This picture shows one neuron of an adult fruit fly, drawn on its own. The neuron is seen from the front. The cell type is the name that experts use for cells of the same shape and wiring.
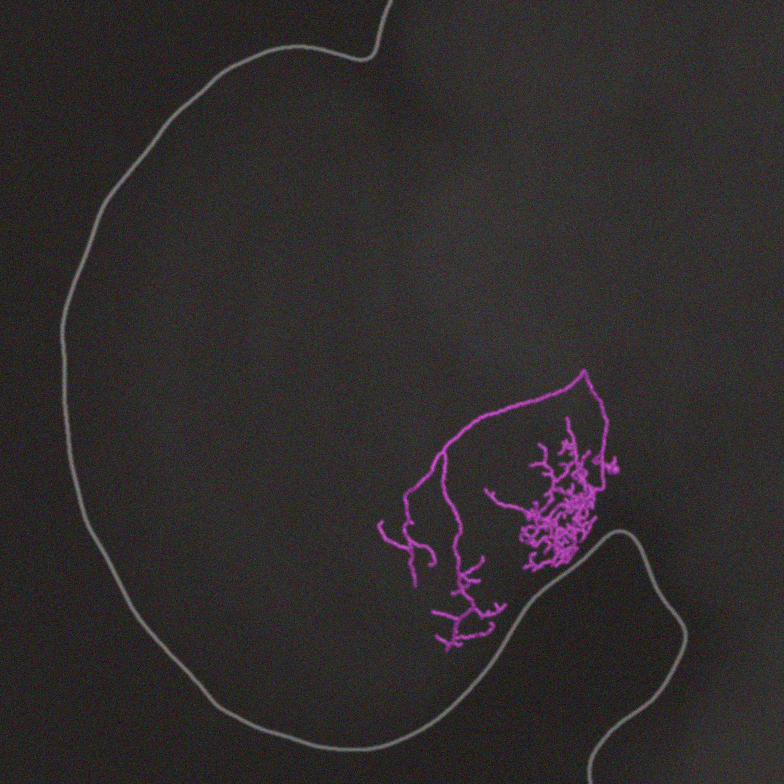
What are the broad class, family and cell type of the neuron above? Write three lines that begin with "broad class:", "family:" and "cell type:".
broad class: optic-lobe intrinsic neuron
family: MeLo
cell type: MeLo12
